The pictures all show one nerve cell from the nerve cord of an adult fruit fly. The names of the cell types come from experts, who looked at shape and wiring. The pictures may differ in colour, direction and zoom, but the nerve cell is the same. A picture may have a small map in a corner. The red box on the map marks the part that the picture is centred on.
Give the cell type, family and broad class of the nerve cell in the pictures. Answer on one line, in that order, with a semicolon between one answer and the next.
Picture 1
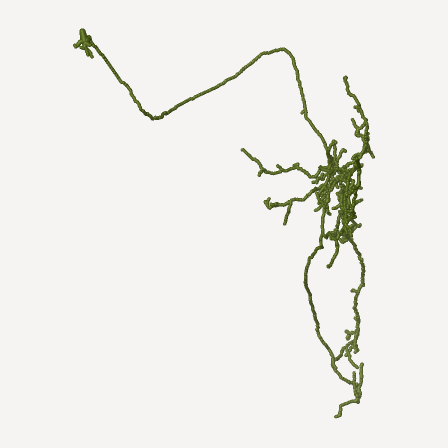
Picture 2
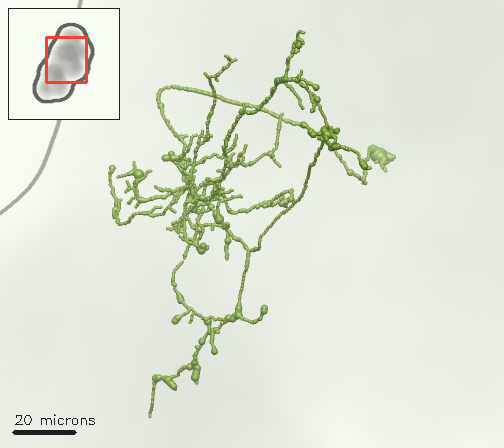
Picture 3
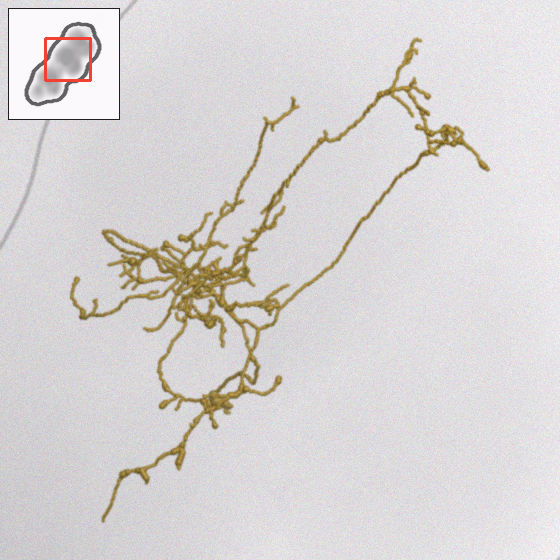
IN06A054; hemilineage 06A; nerve-cord intrinsic neuron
